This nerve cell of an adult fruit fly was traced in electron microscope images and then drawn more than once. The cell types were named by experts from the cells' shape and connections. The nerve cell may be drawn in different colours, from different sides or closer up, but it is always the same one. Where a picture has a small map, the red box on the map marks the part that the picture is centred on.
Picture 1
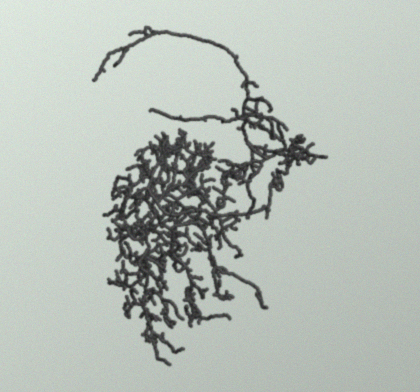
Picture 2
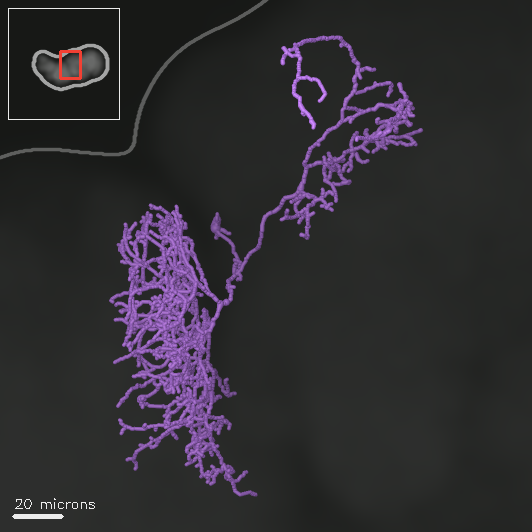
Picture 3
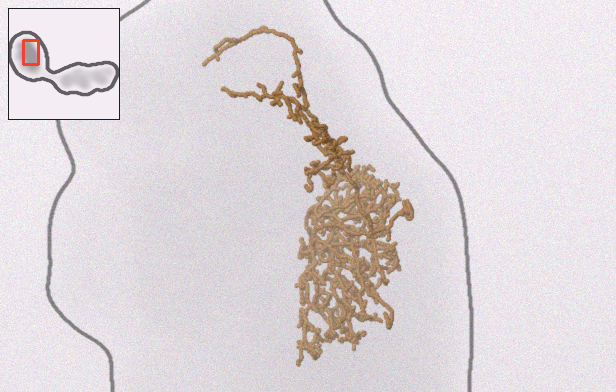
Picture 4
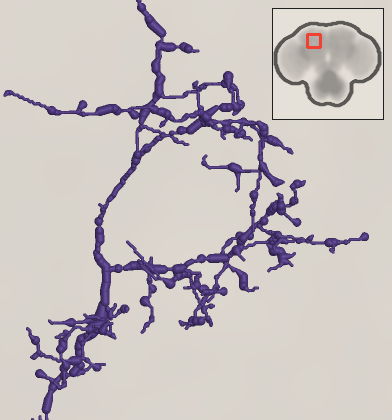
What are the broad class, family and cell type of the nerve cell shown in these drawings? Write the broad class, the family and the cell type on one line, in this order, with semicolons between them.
visual projection neuron; hemilineage VPNp&v1_posterior; LoVP59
